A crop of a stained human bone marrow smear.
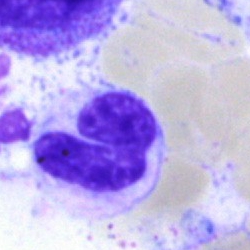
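Band neutrophil: the nucleus curves like a kidney, with a deep notch in its upper edge. Its dark purple chromatin is coarsely clumped, with paler patches between clumps. Pale lilac-grey cytoplasm lies mostly below the nucleus. Two tiny black dots lie on the left part of the nucleus.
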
